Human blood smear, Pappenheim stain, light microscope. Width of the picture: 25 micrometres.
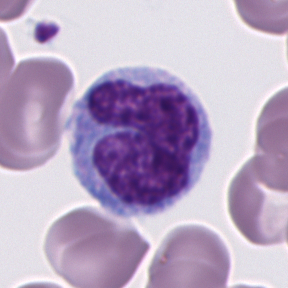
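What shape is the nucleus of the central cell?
It is folded, with a deep cleft entering from the left side.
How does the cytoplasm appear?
It is pale greyish blue with a fine dusty texture and no distinct coarse granules, and its rim around the nucleus is widest on the left side.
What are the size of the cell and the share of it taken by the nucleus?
The cell is about 13 micrometres across, and the nucleus fills about 60% of its area.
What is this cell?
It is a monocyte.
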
